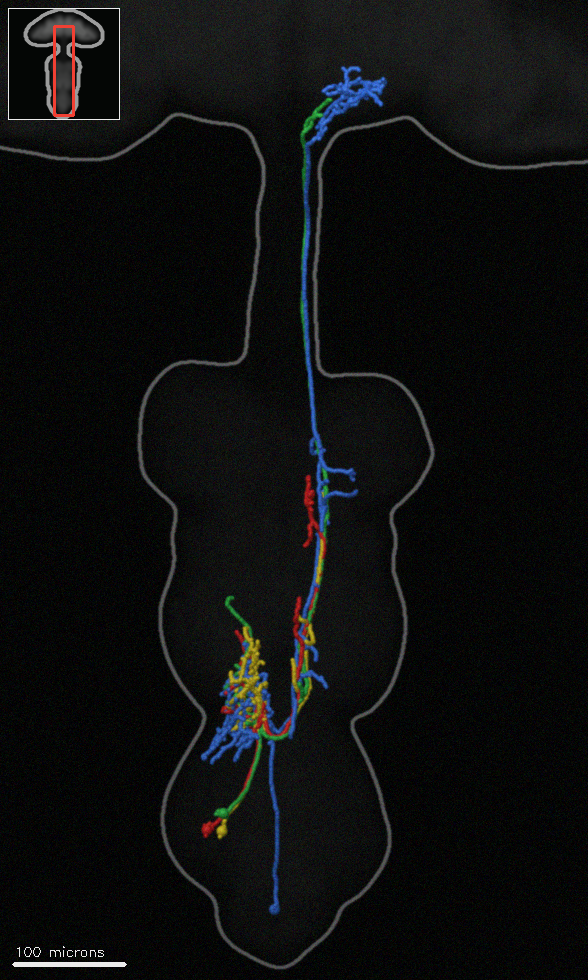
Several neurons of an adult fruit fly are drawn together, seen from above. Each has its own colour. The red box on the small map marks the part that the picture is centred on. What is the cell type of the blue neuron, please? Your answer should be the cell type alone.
AN06B044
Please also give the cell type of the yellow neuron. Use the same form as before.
IN07B092_c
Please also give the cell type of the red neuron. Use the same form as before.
AN07B100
